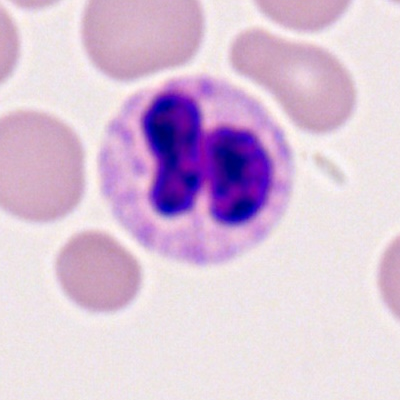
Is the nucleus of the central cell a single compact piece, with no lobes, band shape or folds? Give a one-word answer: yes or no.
No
